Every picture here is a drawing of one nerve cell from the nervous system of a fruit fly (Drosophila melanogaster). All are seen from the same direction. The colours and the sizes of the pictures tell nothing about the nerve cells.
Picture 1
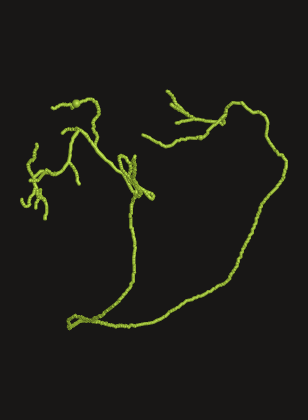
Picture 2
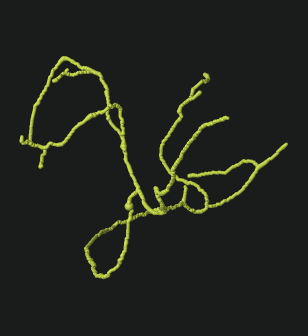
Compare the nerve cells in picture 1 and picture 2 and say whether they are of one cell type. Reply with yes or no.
yes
